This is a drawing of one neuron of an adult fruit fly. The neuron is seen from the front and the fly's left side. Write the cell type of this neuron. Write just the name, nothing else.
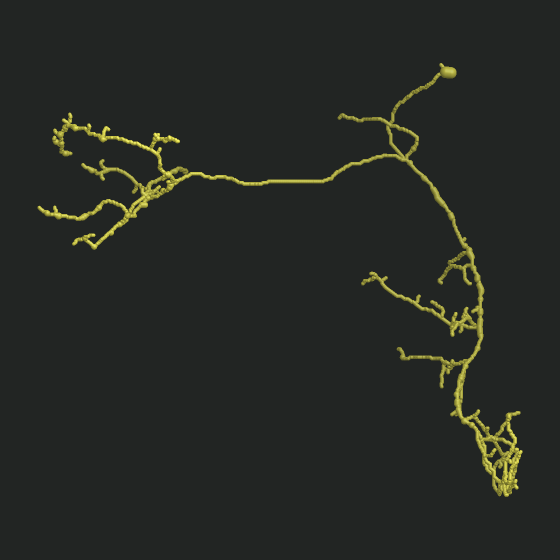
LoVP81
